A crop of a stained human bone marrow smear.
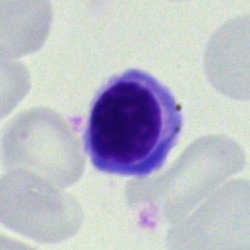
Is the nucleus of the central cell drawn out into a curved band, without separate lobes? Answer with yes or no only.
No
